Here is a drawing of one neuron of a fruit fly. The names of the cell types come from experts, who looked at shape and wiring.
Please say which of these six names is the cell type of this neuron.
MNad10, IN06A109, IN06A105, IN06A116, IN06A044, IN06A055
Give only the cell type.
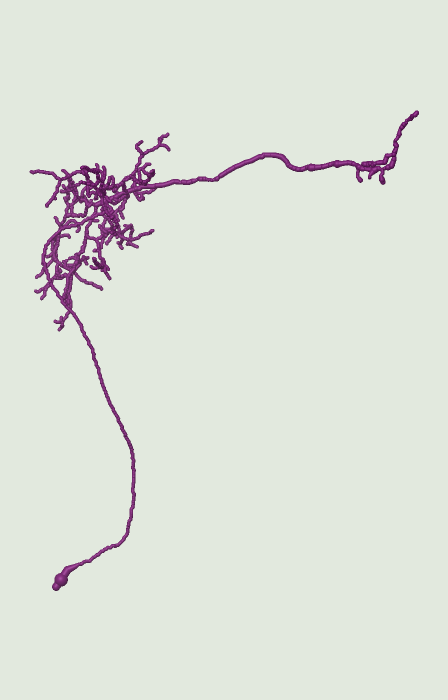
IN06A044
